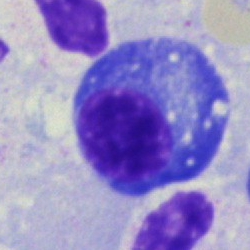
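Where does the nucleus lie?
Off-centre, toward the lower left.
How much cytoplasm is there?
Abundant, forming a broad area upper right of the nucleus.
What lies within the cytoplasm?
Several small, round, clear vacuoles.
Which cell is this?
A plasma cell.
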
